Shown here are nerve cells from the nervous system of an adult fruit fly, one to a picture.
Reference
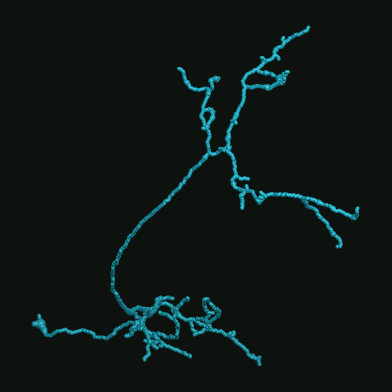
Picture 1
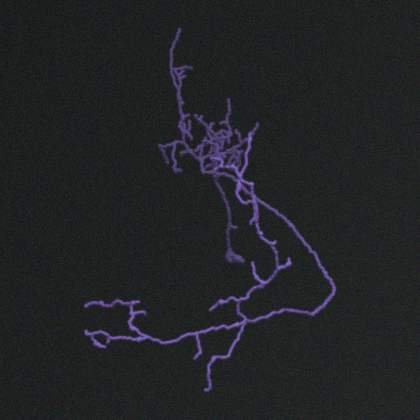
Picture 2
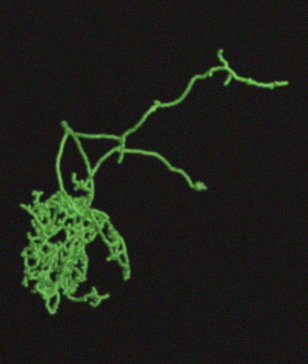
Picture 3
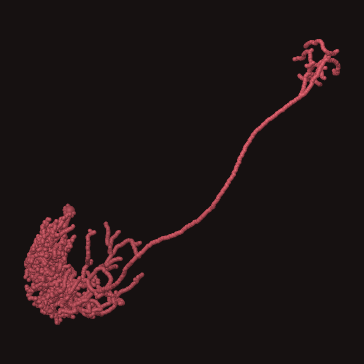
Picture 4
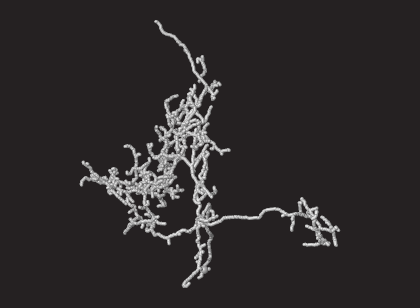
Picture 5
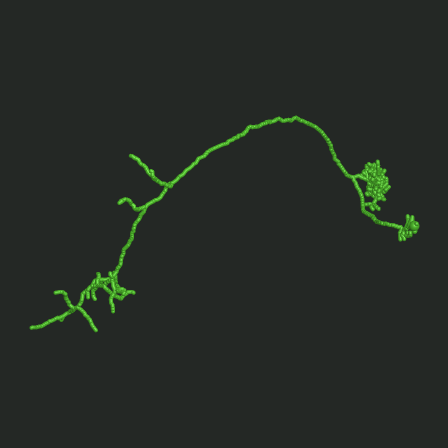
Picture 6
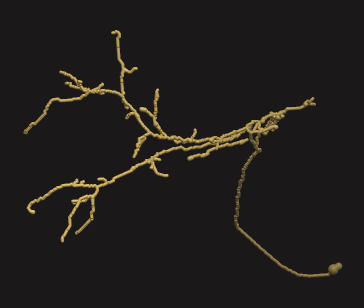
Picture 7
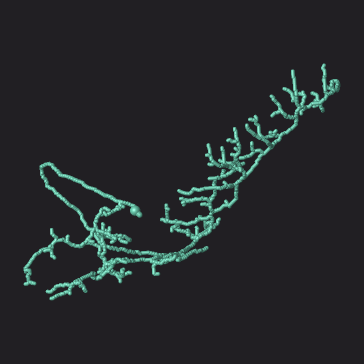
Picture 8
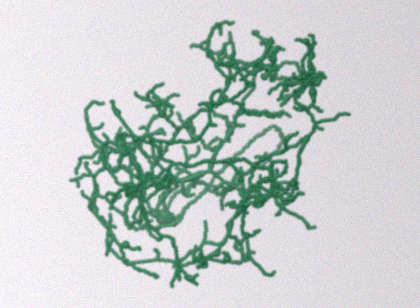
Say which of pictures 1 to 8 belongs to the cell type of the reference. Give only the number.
1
